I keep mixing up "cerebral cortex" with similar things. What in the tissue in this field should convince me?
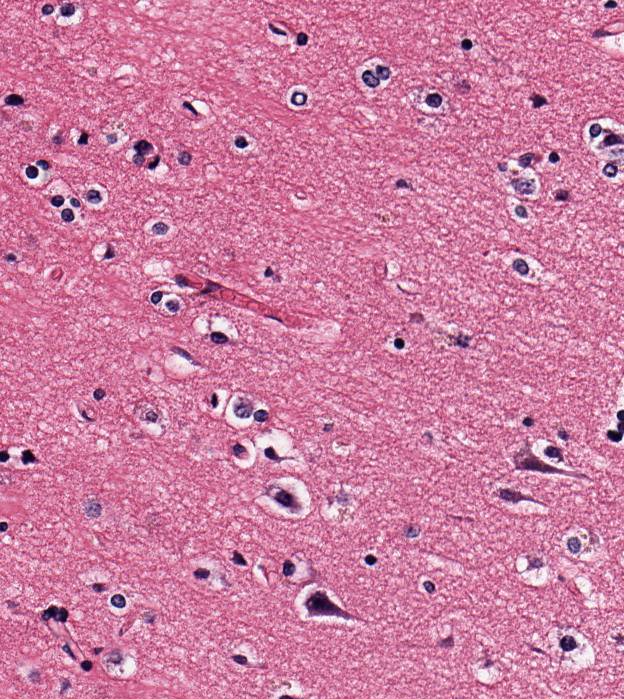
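This is cerebral cortex. First, the background: a fine, pink, finely vacuolated fibrillary matrix fills the whole field, with cells scattered singly through it. Second, the larger cells: several have pale round nuclei, each with one dark nucleolus.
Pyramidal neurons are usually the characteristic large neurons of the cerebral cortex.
So these larger cells, as large cells, are the part of the picture that goes with the name. Third, small dark nuclei sit in pairs or small groups against the edges of some larger cells. Last, a single thin capillary runs obliquely across the left-centre of the field.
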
